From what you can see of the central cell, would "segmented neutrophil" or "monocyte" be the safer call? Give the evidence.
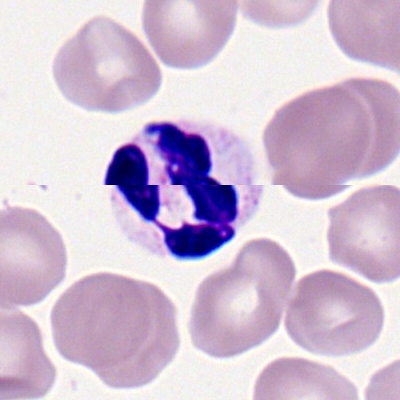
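Segmented neutrophil, not monocyte. Nucleus divided into several separate lobes; chromatin dense, staining dark purple.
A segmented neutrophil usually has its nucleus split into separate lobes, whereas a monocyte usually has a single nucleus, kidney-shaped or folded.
Cytoplasm pale pink around the nuclear lobes, with fine, faint pinkish-lilac granules.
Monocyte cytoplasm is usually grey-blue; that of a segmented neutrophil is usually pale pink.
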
